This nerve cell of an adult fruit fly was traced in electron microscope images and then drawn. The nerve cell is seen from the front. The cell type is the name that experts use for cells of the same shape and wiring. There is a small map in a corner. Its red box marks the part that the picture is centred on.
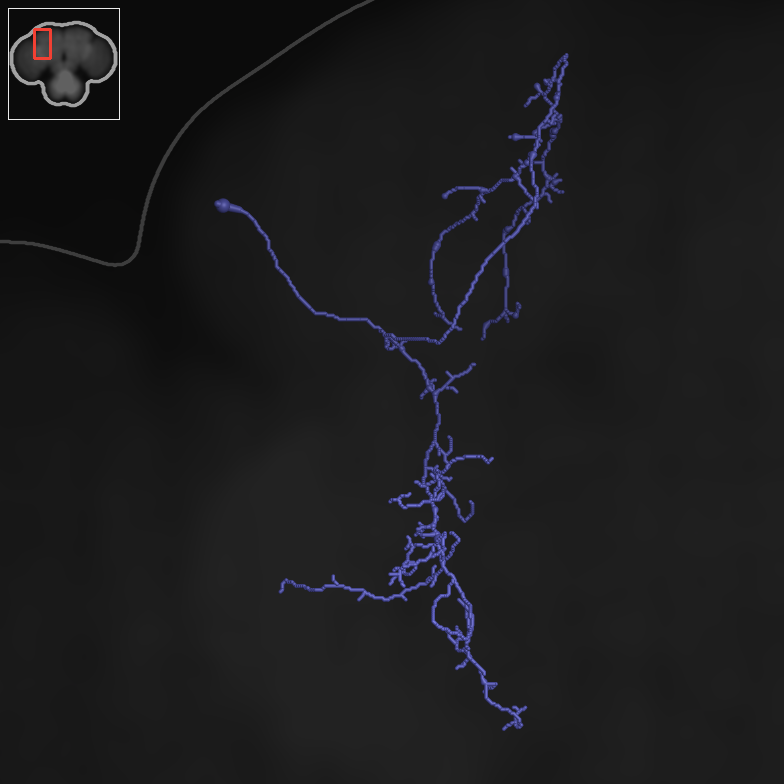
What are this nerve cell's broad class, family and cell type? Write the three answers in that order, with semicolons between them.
central-brain intrinsic neuron; hemilineage SLPal2; AVLP028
